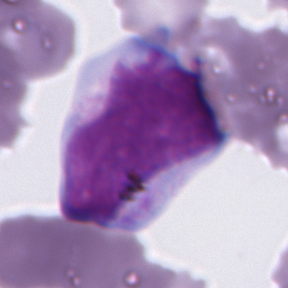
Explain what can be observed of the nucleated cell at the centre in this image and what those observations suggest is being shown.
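Look first at the outline: it is angular and irregular, not round. The nucleus fills most of the cell. Along the lower right edge lies a broad band of cytoplasm. At the lower edge of the nucleus you can find a small cluster of black specks. This cell is a myeloblast.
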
